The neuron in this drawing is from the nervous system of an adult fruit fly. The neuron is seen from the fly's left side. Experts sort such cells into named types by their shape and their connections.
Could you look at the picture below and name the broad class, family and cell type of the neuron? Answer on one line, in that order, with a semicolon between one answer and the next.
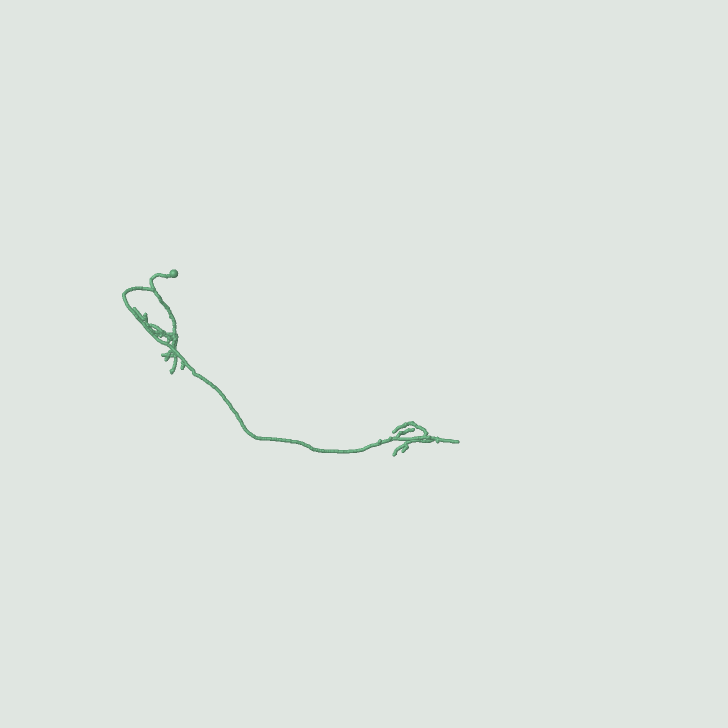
descending neuron; hemilineage PSp2; DNpe057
